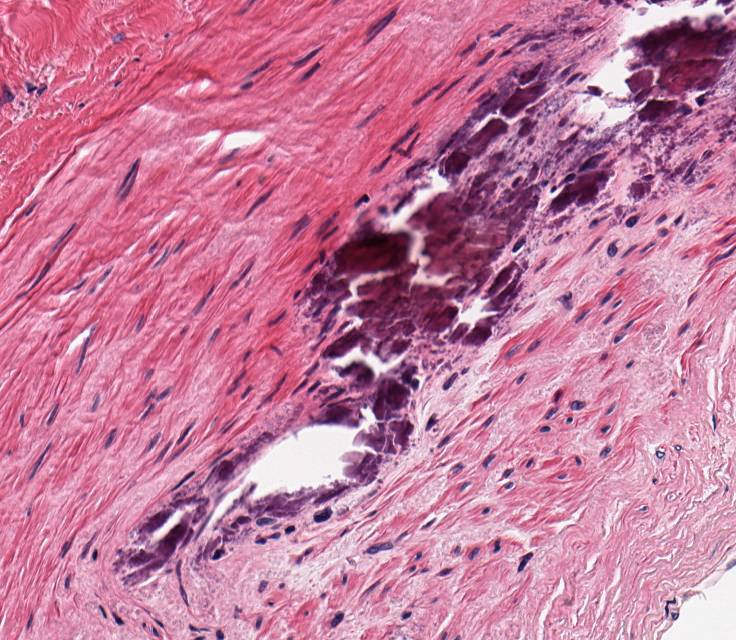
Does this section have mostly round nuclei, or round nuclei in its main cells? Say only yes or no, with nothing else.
No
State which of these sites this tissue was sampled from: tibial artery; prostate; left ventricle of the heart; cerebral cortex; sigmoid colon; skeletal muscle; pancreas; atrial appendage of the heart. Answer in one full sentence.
The tissue seen in this section was sampled from the tibial artery.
